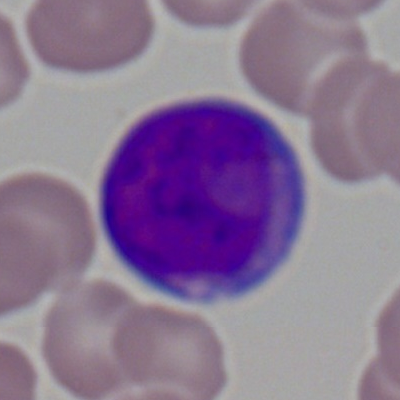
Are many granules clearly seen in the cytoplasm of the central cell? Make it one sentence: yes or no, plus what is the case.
No, there are no visible granules in its cytoplasm.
